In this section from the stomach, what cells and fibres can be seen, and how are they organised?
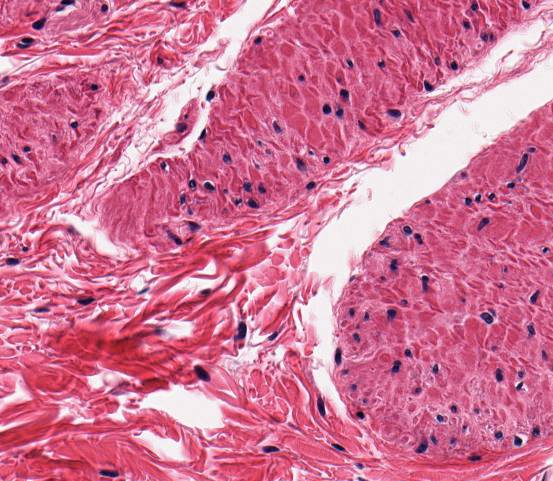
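The field consists of large smooth muscle bundles separated by strips of loose connective tissue. In the large bundle on the right, the muscle cells are mostly cut across, forming a mosaic of small rounded pink profiles. At lower left, wavy pink collagen fibres with sparse dark nuclei lie between the bundles. No epithelium or glands are present.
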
